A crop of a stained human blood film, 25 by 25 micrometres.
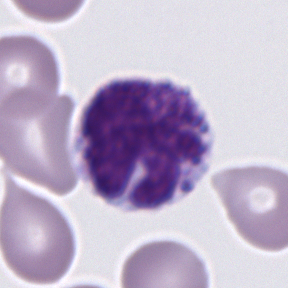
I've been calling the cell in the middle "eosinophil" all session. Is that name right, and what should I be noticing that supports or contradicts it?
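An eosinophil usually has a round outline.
This cell is round as well, so the outline leaves eosinophil open. Now the granules: coarse, dark violet, scattered over the whole cell.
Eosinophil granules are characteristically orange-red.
Dark violet granules therefore speak against eosinophil. Next, the nucleus: granules lie over it and hide much of its outline.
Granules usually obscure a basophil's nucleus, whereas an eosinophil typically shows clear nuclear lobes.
So the hidden nucleus goes with basophil. This cell is a basophil.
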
